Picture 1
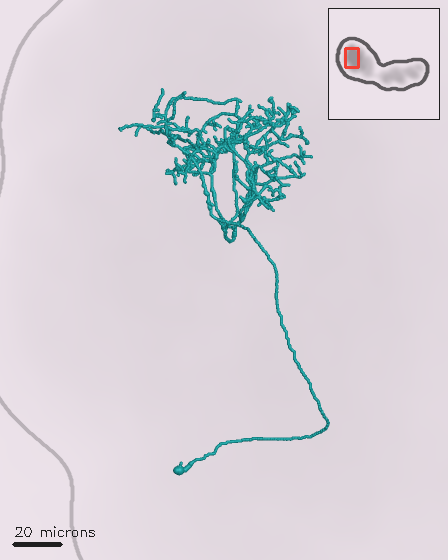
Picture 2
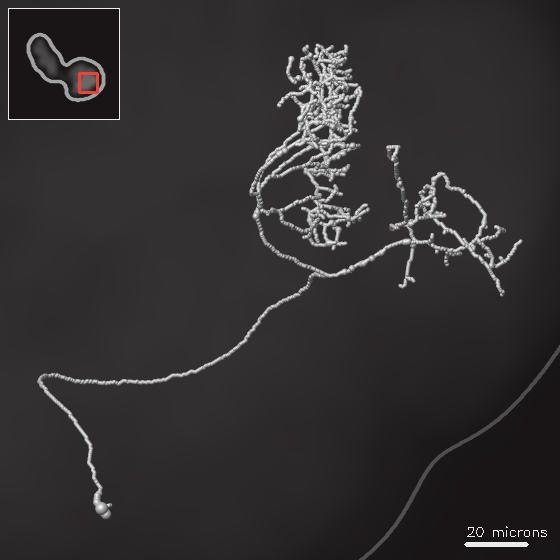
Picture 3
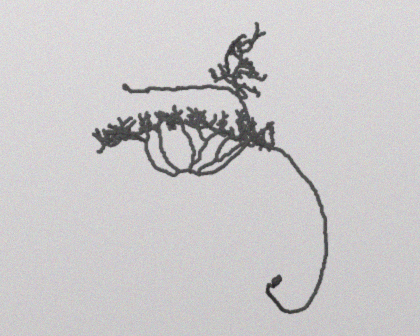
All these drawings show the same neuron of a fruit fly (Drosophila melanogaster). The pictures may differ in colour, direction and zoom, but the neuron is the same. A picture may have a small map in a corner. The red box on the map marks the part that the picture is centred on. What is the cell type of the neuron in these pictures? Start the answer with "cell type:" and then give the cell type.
cell type: FB6P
